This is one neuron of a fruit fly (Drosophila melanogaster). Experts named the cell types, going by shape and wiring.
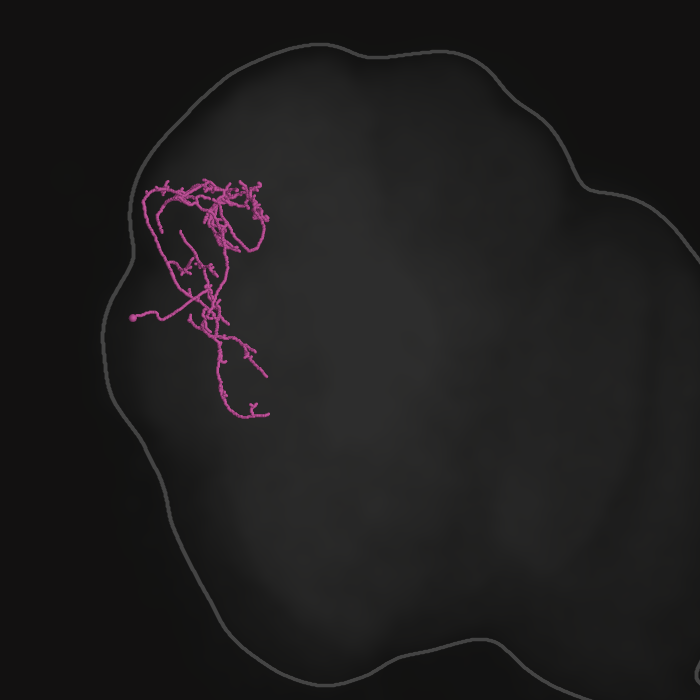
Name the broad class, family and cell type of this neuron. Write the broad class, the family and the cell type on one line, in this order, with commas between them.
central-brain intrinsic neuron, hemilineage CREl1, CRE060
